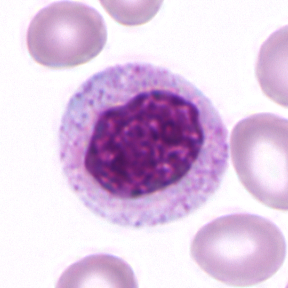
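Metamyelocyte: the central cell, with a round, smooth outline. The nuclear border is slightly uneven along its upper edge, and the chromatin is coarse and clumped, dark purple masses set apart by paler spaces. Fine pinkish-purple granules are scattered throughout the cytoplasm.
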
